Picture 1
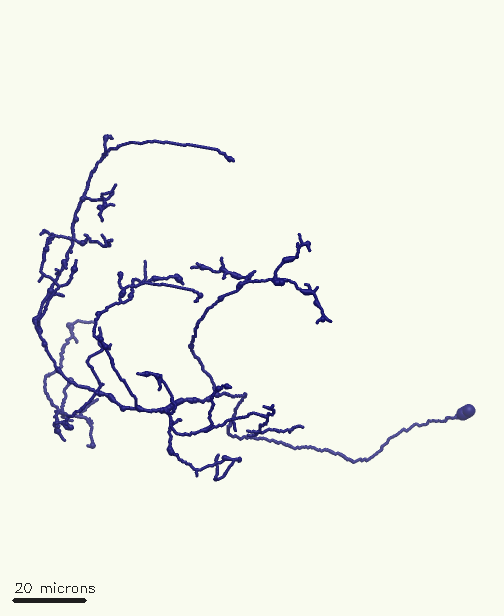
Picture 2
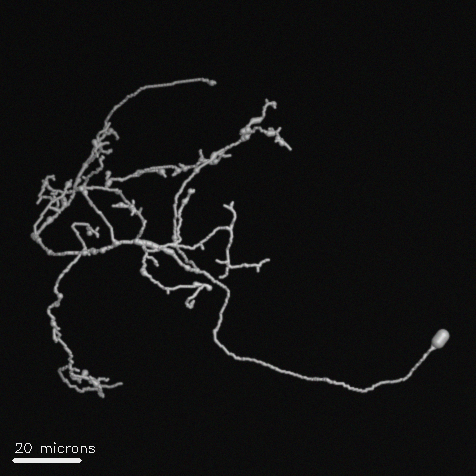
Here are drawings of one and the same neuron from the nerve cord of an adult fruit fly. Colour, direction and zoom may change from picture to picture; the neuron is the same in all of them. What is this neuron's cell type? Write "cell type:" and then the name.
cell type: IN13B081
